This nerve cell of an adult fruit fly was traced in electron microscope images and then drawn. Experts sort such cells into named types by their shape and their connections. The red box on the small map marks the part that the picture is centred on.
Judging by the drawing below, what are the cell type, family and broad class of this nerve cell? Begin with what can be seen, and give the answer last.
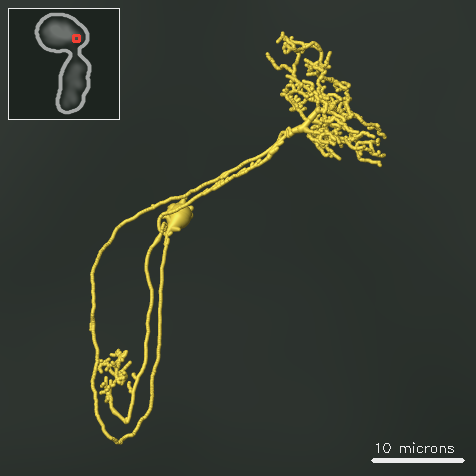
Its cell body lies in the middle of the picture. By the scale bar it is about 45 microns tall in this view. The picture shows dozens of branch ends. It is of cell type T4c. Its family is T. Its broad class is optic-lobe intrinsic neuron.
